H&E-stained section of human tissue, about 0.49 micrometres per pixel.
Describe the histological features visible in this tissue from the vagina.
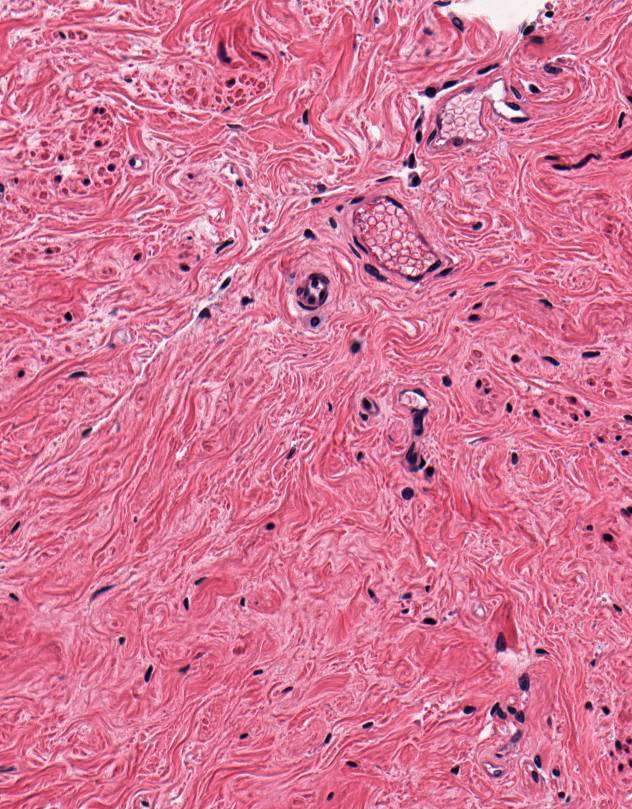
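Dense, wavy, eosinophilic collagen bundles fill the whole field, interwoven in many directions. Sparse nuclei, small, dark and mostly elongated, lie singly between them. Near the top centre-right, a small oval bundle forms a honeycomb of clear rounded profiles rimmed by flattened nuclei. Upper left, groups of small pale rounded profiles cut in cross-section sit among the collagen.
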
